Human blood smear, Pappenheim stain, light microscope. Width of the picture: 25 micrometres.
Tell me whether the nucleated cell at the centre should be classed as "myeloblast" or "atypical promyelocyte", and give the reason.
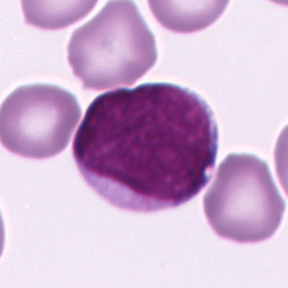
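Myeloblast, not atypical promyelocyte. The outline is round and smooth, and a roughly round nucleus, about 12 by 10 micrometres, fills most of the cell. Cytoplasm is scant, just a thin pale bluish-lilac crescent along the lower edge.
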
